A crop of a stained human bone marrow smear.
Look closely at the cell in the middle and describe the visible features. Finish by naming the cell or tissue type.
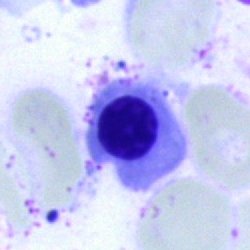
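Hmm, the outline is irregular, bulging roundly at the lower right. The nucleus sits toward the upper left, with the wider rim of cytoplasm below and to its right. Its chromatin is dense and dark purple throughout, and no nucleolus shows. It is an erythroblast.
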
